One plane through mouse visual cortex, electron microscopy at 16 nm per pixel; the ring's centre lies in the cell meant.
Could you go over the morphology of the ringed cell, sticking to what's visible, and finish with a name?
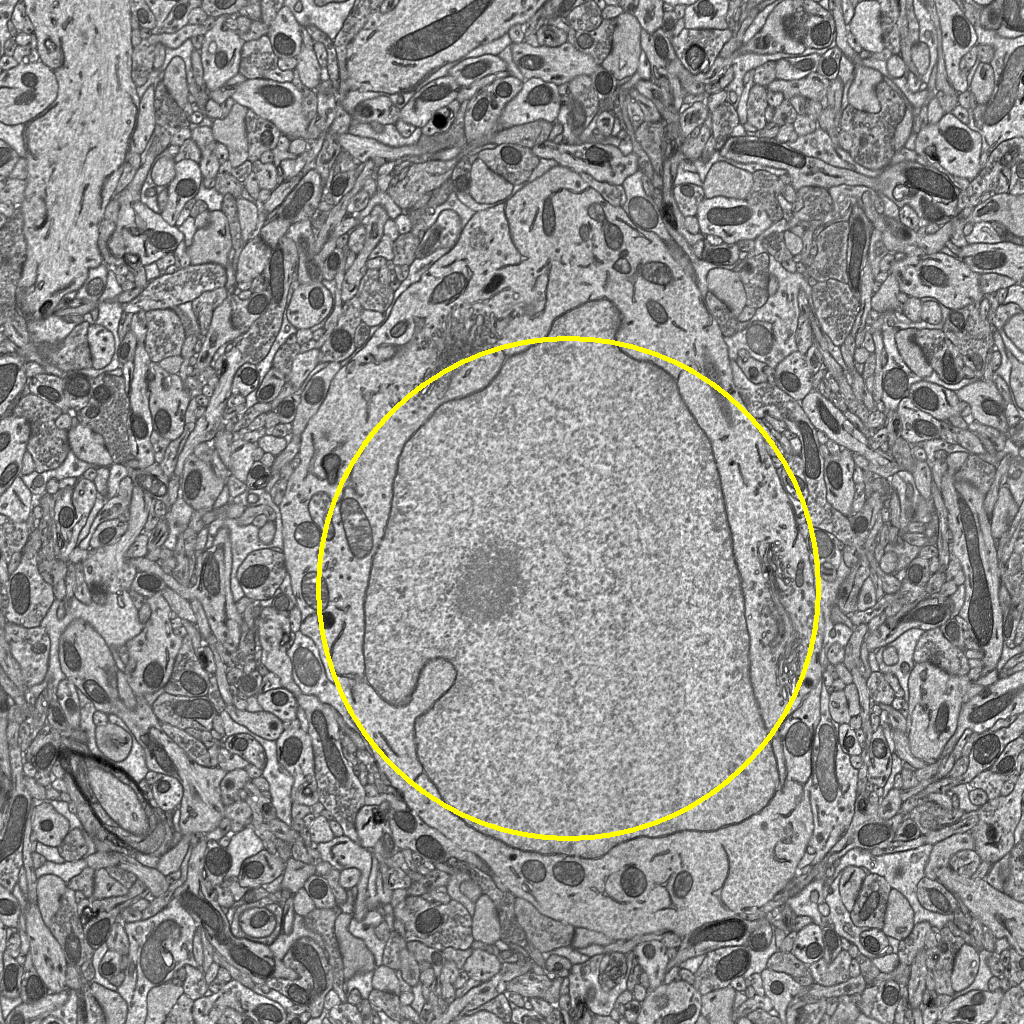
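Rounded and large, the nucleus is taller than wide and lies almost wholly within the ring. Its envelope shows one deep, finger-like infolding on the lower left. Pale, finely dispersed chromatin fills it, with no dark clumps lining the envelope. Left of the nuclear centre sits a single darker nucleolus. The cell is an excitatory neuron.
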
